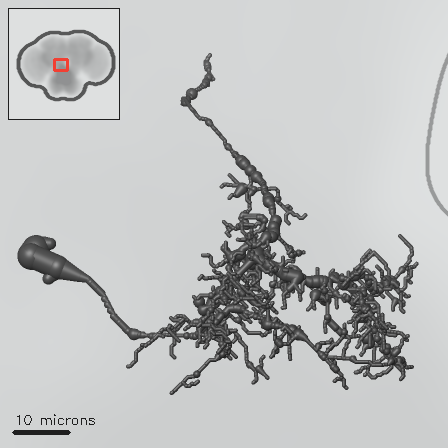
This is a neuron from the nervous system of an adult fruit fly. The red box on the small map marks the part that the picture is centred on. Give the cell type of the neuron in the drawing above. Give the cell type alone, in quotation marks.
"MNad16"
